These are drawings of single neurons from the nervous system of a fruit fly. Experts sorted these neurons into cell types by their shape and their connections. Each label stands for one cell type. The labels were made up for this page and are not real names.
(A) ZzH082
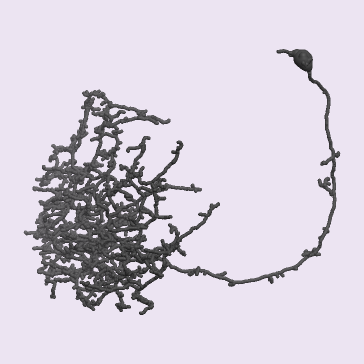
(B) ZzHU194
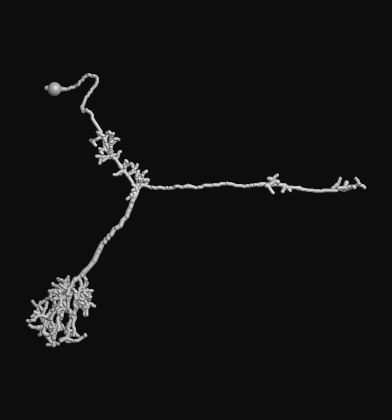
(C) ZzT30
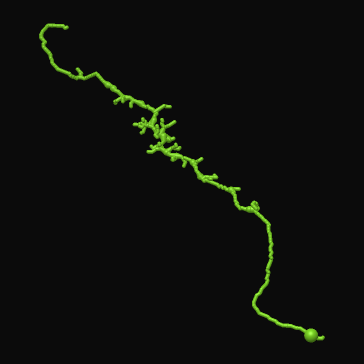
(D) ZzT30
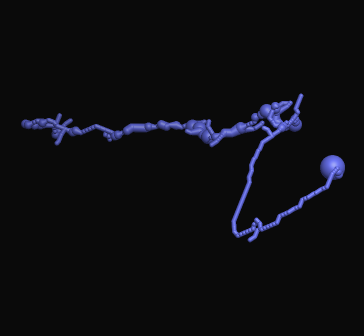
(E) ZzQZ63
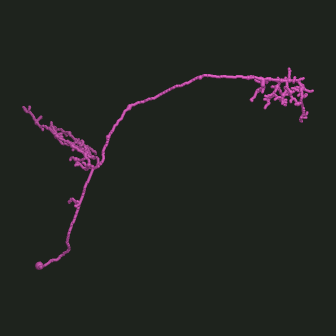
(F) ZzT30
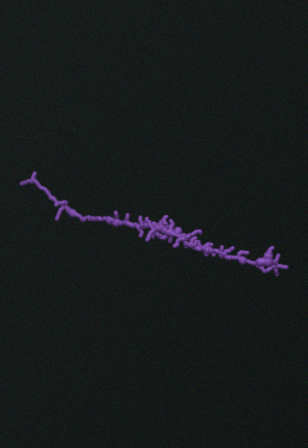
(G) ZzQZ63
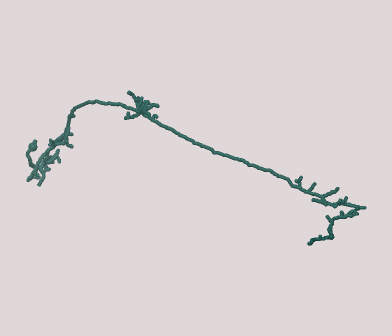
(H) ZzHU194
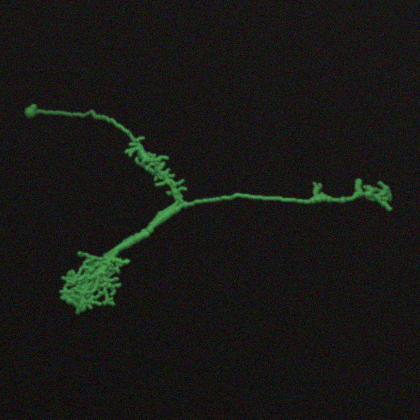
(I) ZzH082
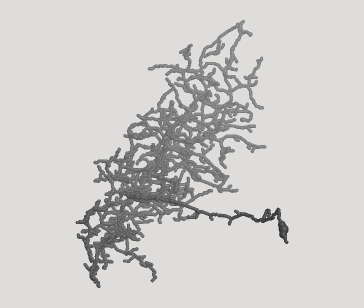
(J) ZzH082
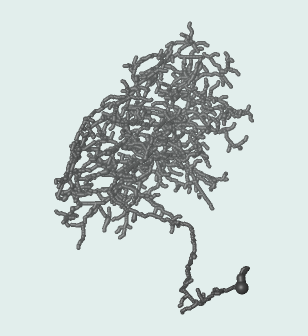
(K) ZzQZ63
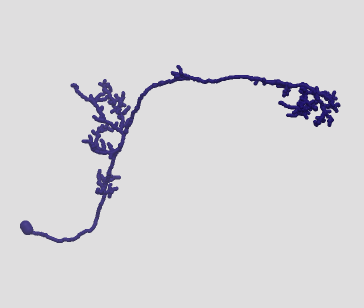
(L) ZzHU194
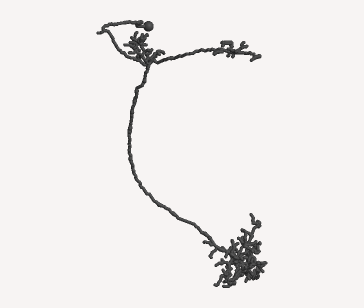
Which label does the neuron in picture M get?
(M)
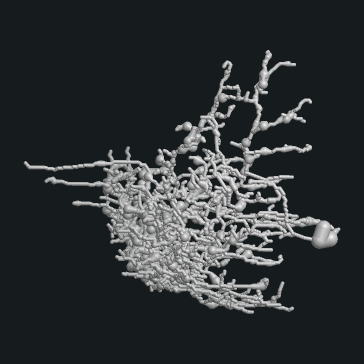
ZzH082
